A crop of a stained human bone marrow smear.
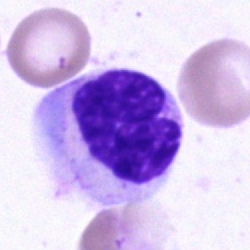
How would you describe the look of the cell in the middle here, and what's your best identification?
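Pale blue-grey cytoplasm, widest band on left and lower side of cell. Nucleus off-centre toward upper right. Chromatin dark purple, clumped, small pale gaps between clumps. Identification: metamyelocyte.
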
